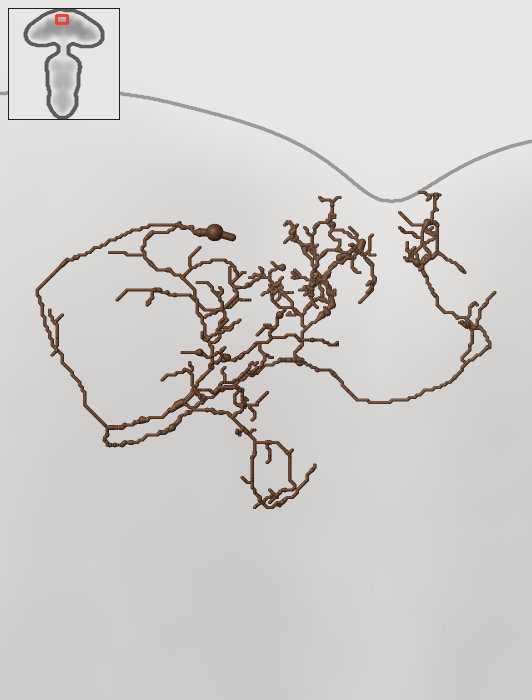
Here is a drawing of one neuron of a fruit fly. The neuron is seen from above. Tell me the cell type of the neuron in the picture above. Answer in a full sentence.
The cell type is PAM01.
